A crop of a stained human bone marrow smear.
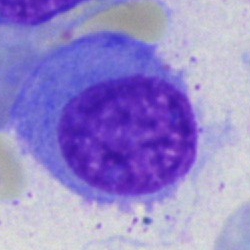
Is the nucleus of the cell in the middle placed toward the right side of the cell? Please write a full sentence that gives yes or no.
Yes, on the right side of the cell lies its nucleus.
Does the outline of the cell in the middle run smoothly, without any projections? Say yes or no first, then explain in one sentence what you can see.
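No. The lower edge of the cell has small irregular projections.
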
